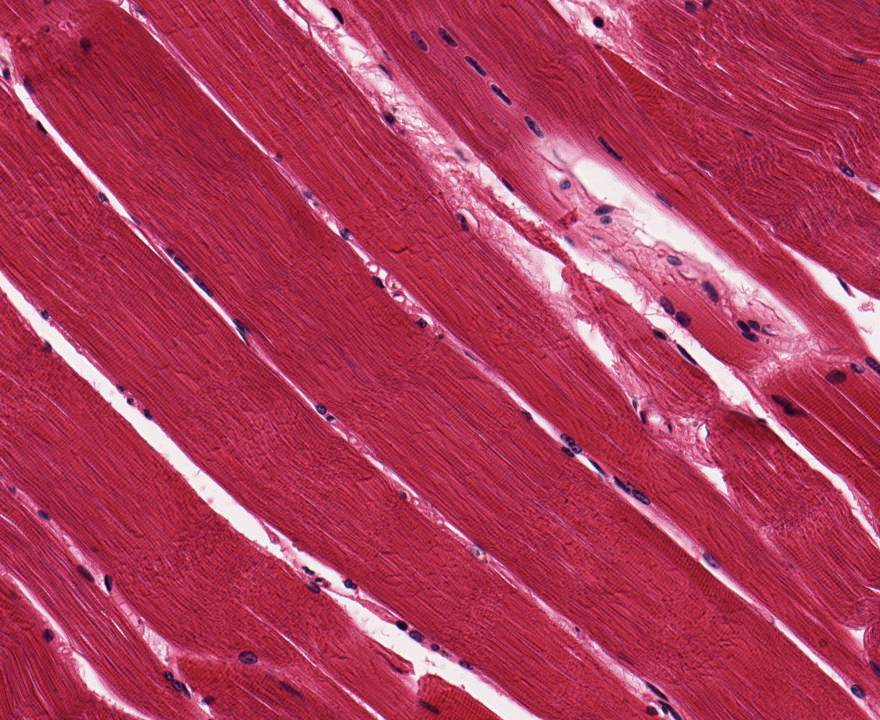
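Skeletal muscle, haematoxylin and eosin stained section. First, orientation: long parallel fibres cross the whole field diagonally, from upper left to lower right. Second, nuclei: flattened, lying at the edges of the fibres. Third, staining: the fibre cytoplasm is deep pink-red. Fourth, arrangement: each fibre runs as a separate, unbranched band rather than branching and joining its neighbours.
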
